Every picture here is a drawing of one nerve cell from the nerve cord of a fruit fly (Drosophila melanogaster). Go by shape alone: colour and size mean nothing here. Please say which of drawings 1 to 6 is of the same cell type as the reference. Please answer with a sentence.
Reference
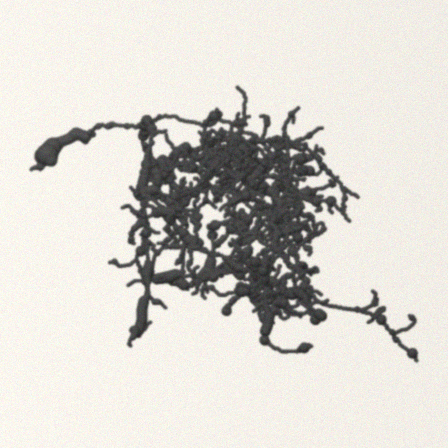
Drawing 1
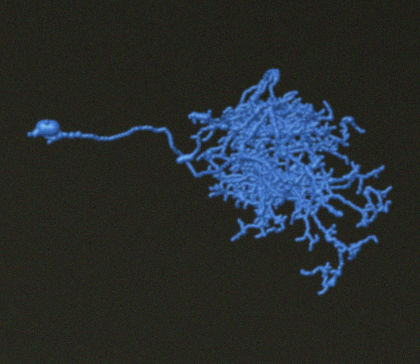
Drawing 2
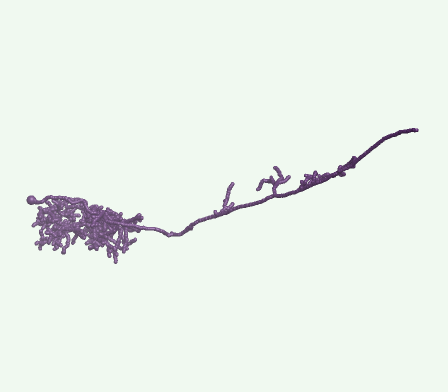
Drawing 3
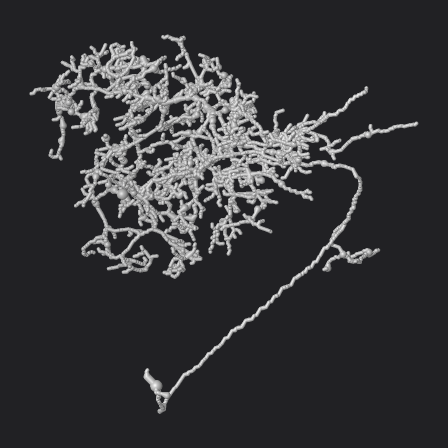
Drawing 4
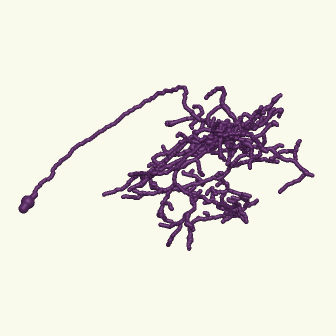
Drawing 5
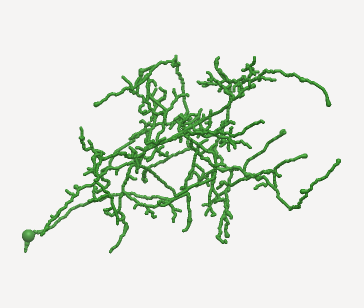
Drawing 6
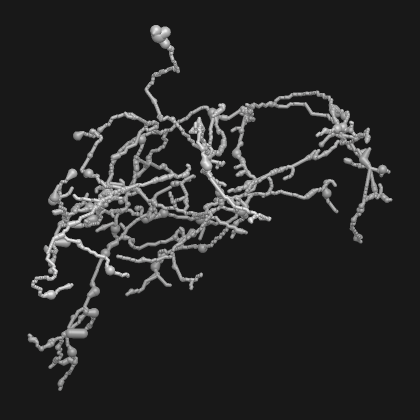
The nerve cell in drawing 1 is of the same cell type.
